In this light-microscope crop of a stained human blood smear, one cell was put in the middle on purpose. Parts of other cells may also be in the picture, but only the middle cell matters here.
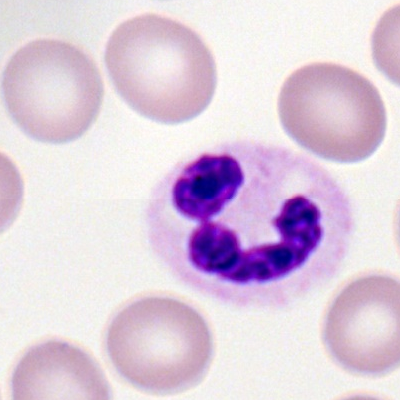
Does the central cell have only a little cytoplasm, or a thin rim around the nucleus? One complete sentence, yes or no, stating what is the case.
No, the cytoplasm is broad rather than a narrow rim.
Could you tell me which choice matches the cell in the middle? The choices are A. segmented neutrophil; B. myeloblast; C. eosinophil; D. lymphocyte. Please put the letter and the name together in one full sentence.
The correct identification, given in option A, is that the central cell is a segmented neutrophil.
